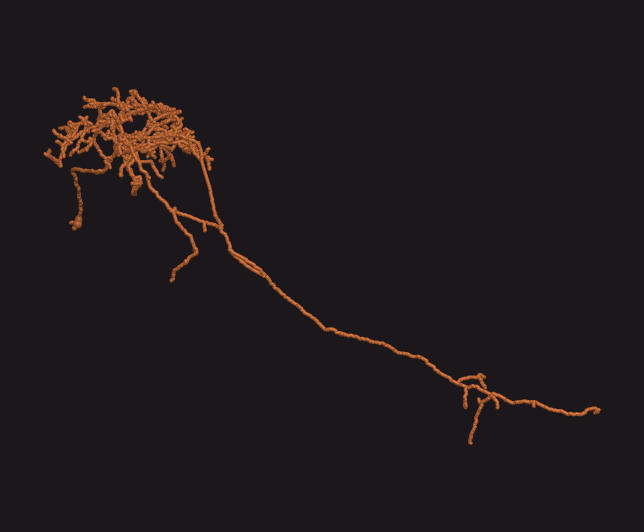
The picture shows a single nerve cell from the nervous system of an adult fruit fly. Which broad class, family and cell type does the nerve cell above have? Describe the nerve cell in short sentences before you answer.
The cell body is on the left of the picture. Dozens of branch ends can be seen. Its broad class is central-brain intrinsic neuron. Its family is hemilineage VLPl&p2_lateral. It is of cell type CB1189.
